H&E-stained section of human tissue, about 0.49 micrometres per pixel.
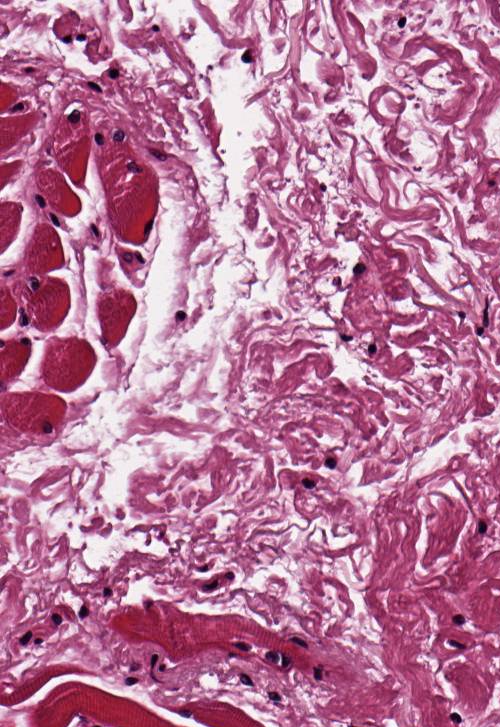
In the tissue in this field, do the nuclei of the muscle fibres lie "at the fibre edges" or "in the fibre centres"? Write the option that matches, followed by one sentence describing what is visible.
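At the fibre edges. The nuclei of the cross-cut muscle fibres sit at the periphery of the fibres.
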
